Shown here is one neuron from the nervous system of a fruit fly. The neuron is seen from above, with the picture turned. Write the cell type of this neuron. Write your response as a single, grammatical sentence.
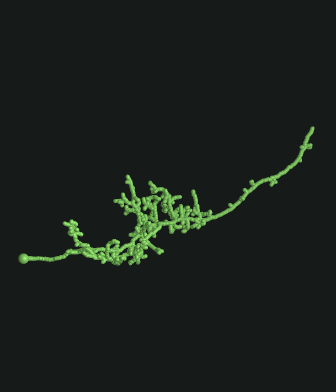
The cell type that fits this neuron is CB3649.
